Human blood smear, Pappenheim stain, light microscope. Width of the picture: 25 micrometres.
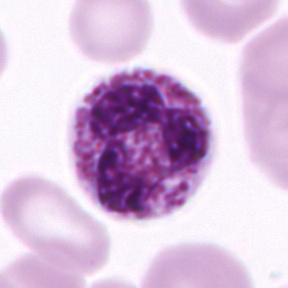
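Eosinophil in a stained smear of human peripheral blood, the central cell, measuring about 13 micrometres across. Its nucleus is divided into several lobes, which lie around a paler central area of the cell. Coarse reddish-purple granules crowd the cytoplasm.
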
